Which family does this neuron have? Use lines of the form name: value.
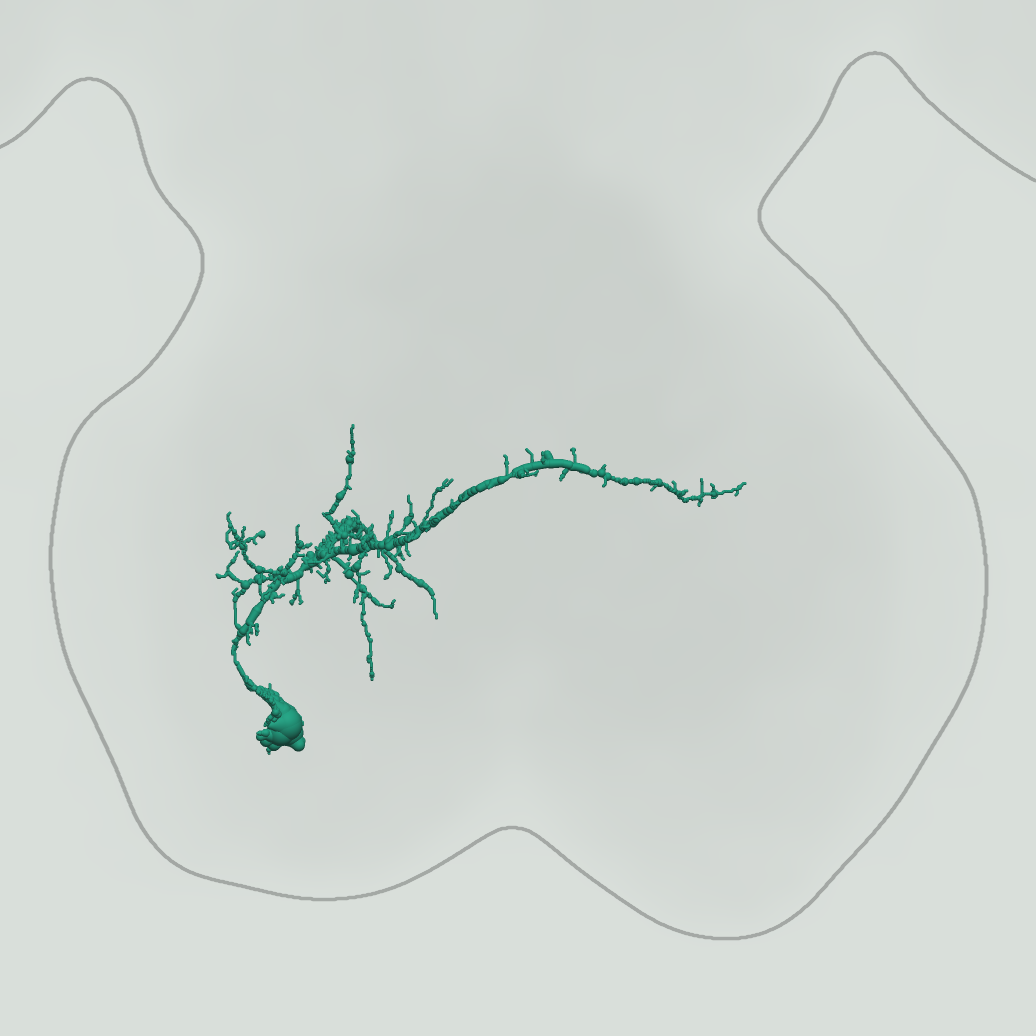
family: hemilineage 15B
